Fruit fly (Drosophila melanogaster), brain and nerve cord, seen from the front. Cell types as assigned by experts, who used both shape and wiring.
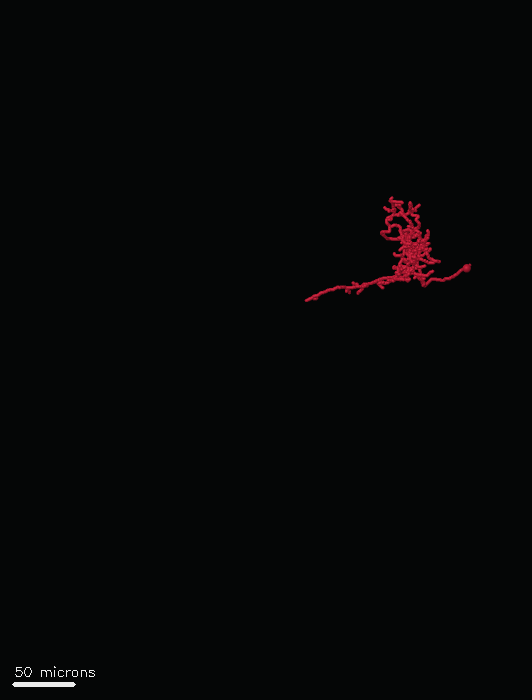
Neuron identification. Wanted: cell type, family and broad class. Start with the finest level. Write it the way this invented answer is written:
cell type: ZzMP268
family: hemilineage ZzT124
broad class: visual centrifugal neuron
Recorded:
cell type: CL142
family: hemilineage SLPp&v1_ventral
broad class: central-brain intrinsic neuron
